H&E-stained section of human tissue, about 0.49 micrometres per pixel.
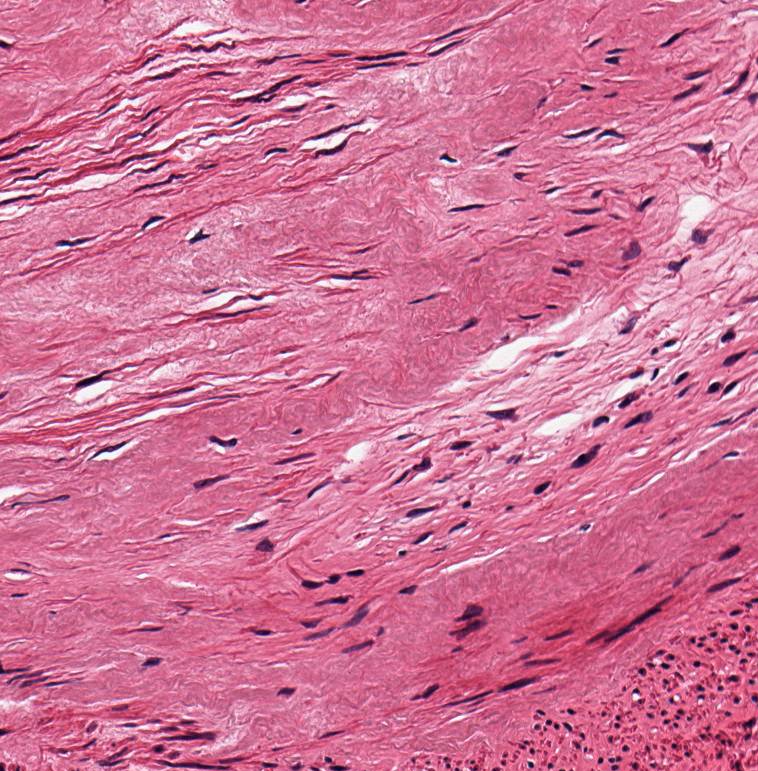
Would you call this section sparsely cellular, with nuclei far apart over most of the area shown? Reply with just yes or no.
Yes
